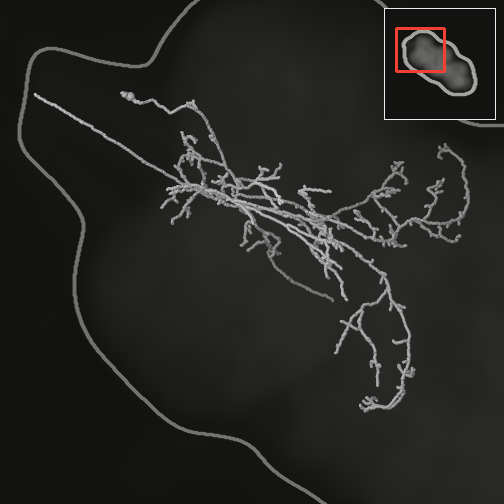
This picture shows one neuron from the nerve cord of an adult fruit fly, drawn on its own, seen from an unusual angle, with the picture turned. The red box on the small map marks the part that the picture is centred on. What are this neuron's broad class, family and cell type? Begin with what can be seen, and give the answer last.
Dozens of branch ends can be seen. As drawn here it is wider than it is tall. Its broad class is ascending neuron. The family is hemilineage 08B. Its cell type is AN08B066.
